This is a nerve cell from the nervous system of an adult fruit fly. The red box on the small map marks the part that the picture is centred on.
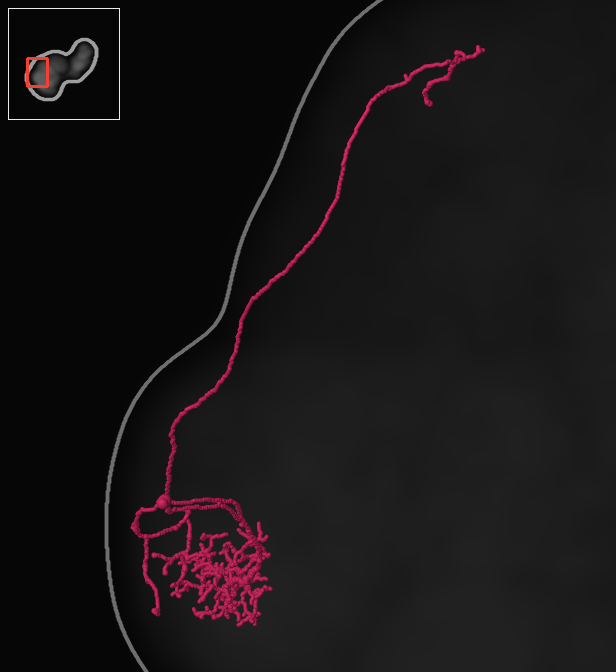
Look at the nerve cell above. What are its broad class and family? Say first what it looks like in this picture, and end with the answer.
Its cell body lies at the lower left of the picture. The picture shows dozens of branch ends. Its broad class is central-brain intrinsic neuron. Its family is hemilineage LHd1.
